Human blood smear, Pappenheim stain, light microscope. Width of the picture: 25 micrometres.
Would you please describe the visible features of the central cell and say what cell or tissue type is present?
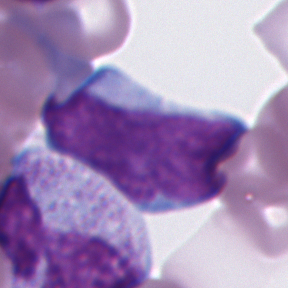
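A nucleus fills most of the cell and has a notch in its right edge. Around it the cytoplasm forms a narrow rim, widest along the upper edge of the cell, and shows neither granules nor vacuoles. The cell is a myeloblast.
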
